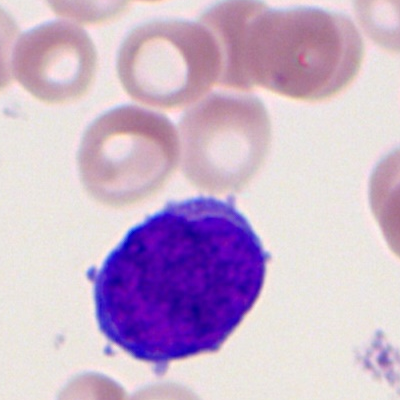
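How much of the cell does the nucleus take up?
Almost the whole of it.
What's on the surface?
Small knob-like projections dot it.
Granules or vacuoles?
None: no granules in the cytoplasm, no vacuoles in the cell.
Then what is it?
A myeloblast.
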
